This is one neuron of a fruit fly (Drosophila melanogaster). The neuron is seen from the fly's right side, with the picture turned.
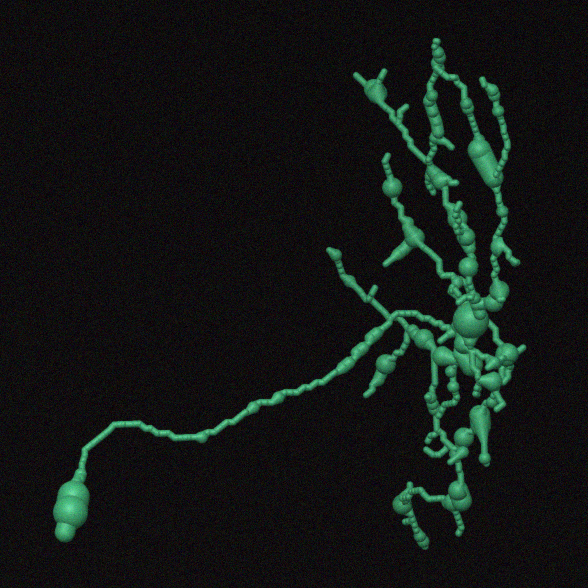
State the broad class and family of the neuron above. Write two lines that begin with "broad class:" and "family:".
broad class: optic-lobe intrinsic neuron
family: Dm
